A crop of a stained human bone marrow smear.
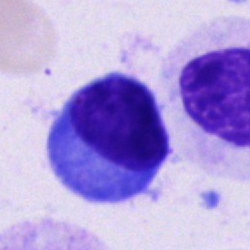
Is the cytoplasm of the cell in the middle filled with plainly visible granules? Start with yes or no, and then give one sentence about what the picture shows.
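No. No granules are visible in the cytoplasm.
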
